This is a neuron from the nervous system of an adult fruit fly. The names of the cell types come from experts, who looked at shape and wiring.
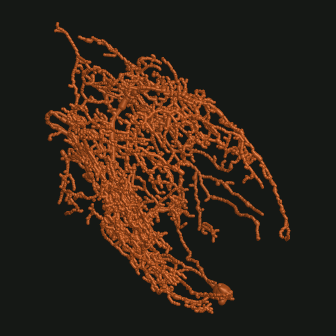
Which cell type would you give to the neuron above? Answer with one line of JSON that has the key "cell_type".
{"cell_type": "IN03B021"}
